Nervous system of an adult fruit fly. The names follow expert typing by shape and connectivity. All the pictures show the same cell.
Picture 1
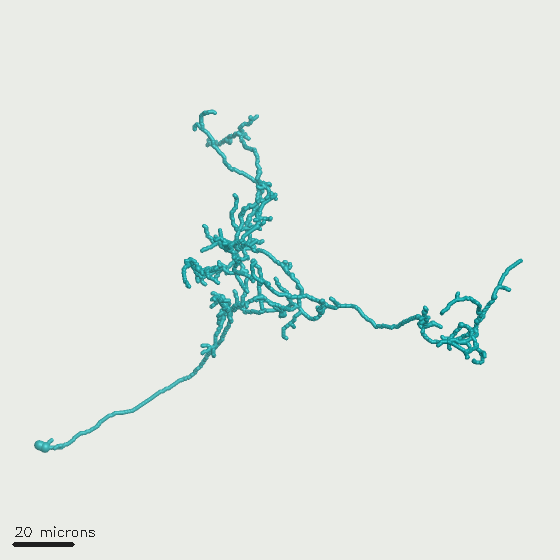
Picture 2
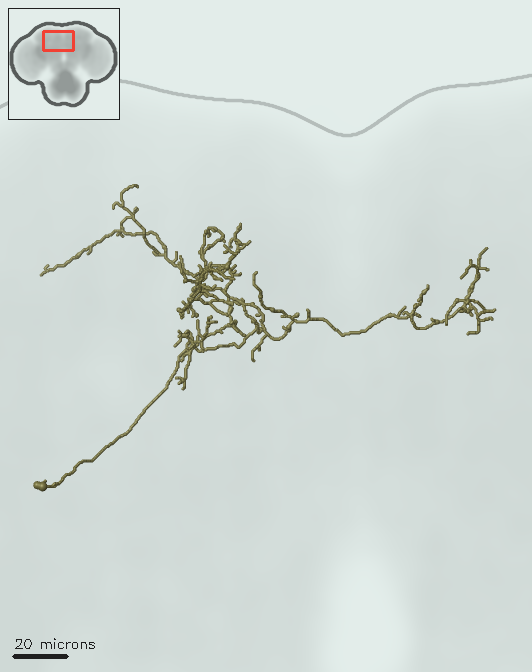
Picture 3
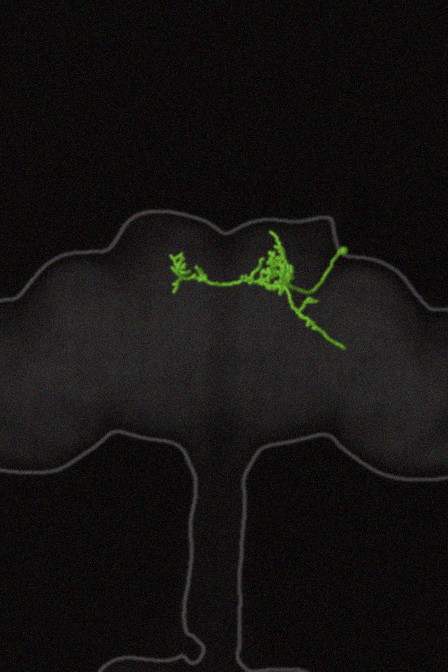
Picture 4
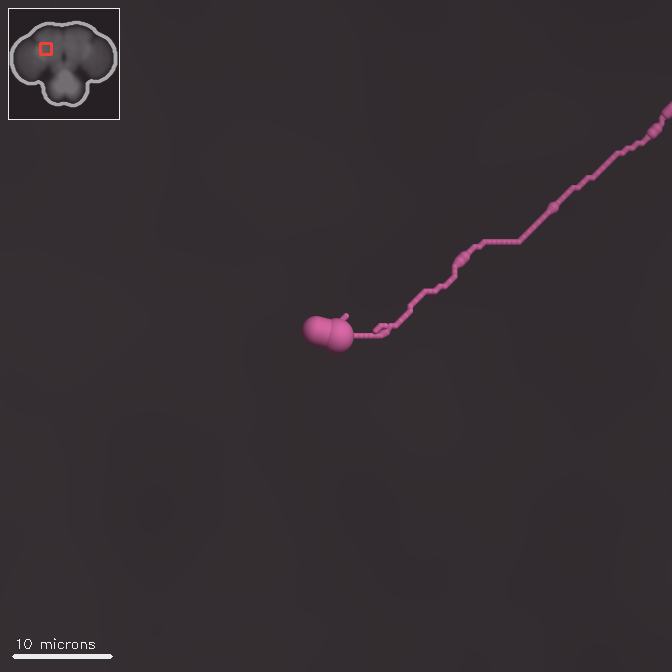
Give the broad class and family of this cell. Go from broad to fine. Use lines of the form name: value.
broad class: central-brain intrinsic neuron
family: hemilineage CREl1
